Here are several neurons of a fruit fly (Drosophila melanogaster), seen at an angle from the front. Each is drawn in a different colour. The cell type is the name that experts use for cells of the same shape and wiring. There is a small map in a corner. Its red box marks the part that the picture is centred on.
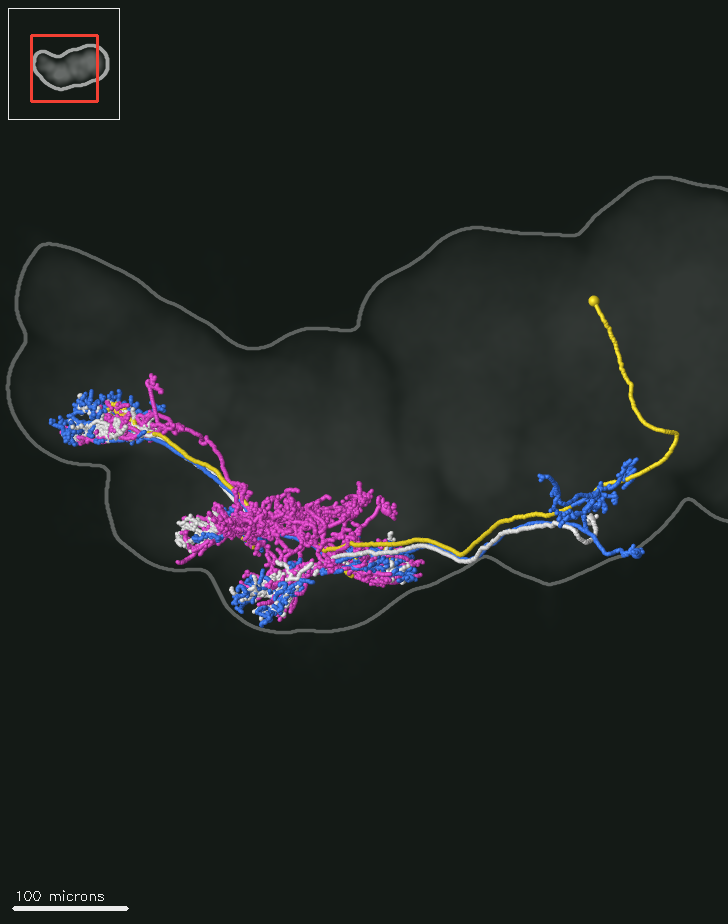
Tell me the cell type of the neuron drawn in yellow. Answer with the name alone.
DNpe029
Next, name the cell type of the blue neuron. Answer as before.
DNxl114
